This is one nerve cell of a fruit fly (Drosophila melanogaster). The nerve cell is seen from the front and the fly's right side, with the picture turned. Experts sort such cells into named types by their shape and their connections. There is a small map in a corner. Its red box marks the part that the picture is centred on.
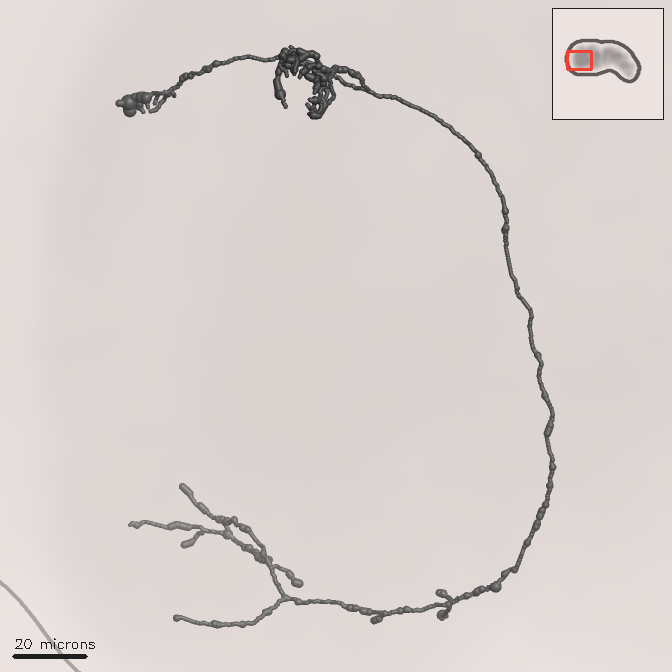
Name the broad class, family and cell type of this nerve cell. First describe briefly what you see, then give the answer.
Its cell body lies at the upper left of the picture. By the scale bar it is about 160 microns tall in this view. This is a central-brain intrinsic neuron. The family is hemilineage ALl1_ventral. It is of cell type DA2_lPN.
